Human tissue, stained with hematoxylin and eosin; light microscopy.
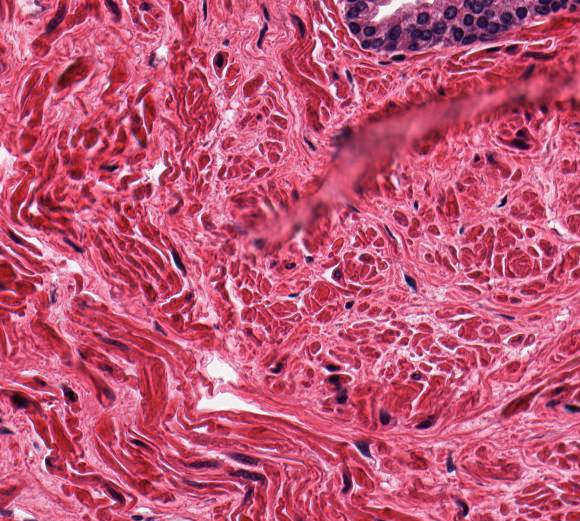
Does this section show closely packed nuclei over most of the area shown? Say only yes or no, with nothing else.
No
